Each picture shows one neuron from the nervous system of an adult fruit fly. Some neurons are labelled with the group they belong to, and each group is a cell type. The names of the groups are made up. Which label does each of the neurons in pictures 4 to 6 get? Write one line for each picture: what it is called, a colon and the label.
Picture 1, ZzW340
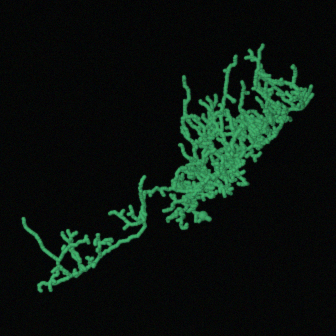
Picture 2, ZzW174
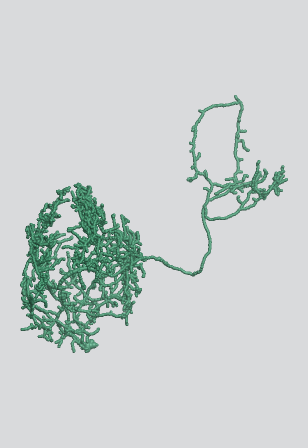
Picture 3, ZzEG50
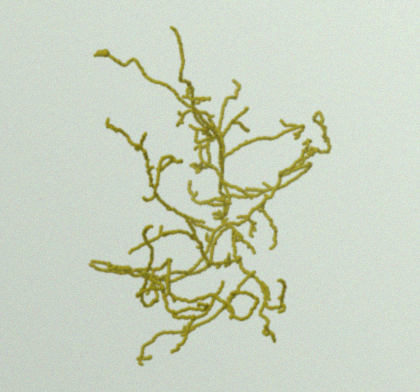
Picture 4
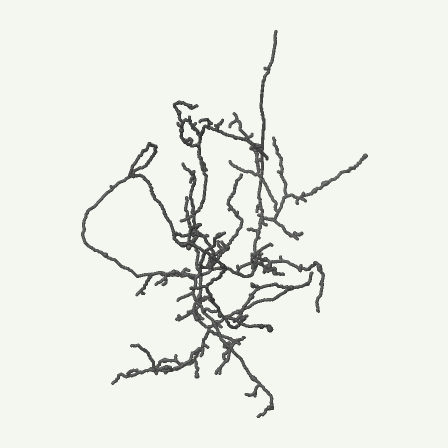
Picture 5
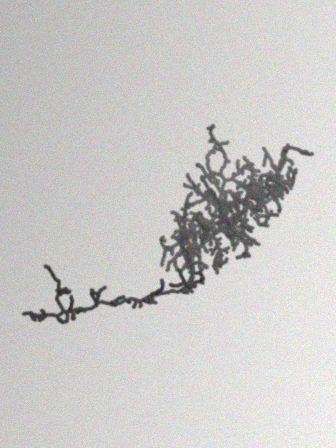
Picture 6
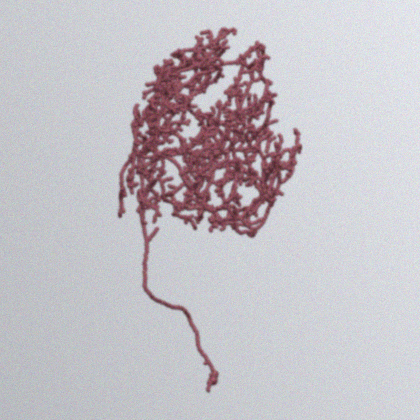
4: ZzEG50
5: ZzW340
6: ZzW174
